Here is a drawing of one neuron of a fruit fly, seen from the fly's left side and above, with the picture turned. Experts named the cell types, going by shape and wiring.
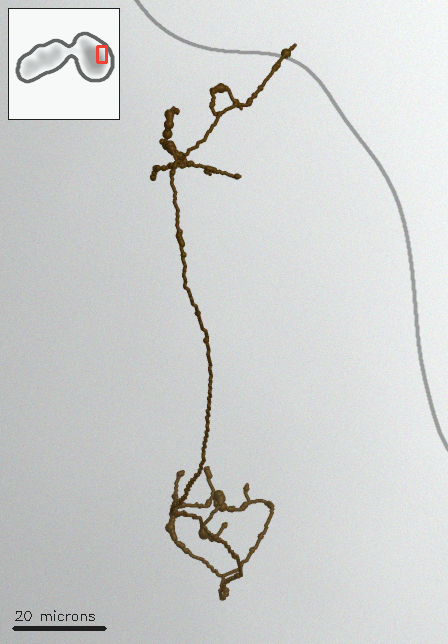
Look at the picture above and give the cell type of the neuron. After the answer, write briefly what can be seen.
The cell type is ORN_VL2a. It is a sensory neuron entering the brain. No cell body is drawn. From top to bottom in the picture it spans about 120 microns. It has a dozen or fewer branch ends.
